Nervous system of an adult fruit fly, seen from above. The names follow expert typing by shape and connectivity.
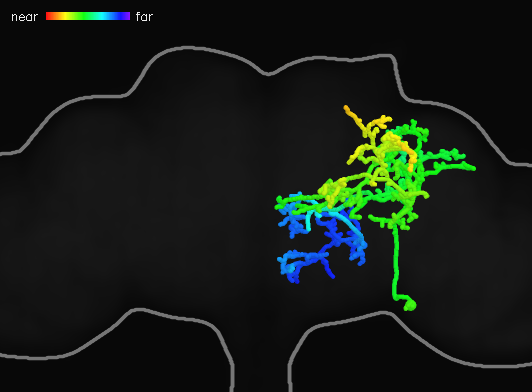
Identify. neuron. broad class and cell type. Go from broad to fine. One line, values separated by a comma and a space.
central-brain intrinsic neuron, AVLP491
